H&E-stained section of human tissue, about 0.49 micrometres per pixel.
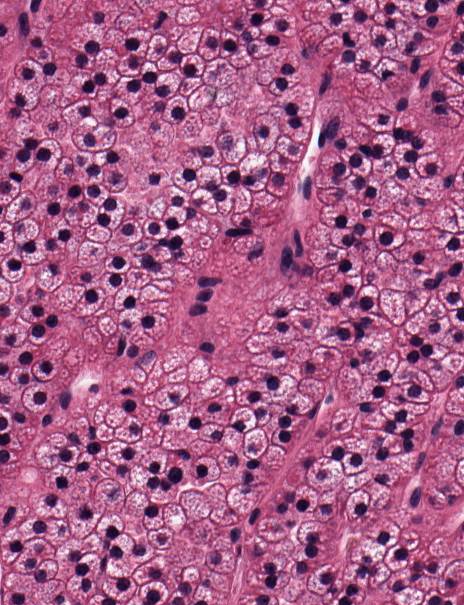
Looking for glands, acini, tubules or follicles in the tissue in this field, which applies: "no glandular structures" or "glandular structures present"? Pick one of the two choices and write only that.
No glandular structures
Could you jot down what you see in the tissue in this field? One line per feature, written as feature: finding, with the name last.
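Cytoplasm: pale, finely vacuolated, foamy and bubbly, I'd say.
Cell shape: polygonal, borders sharply outlined.
Nucleus: one per cell, small, round, dark, mostly central.
Strands between cords: elongated dark endothelial nuclei, centre and upper right.
Name: adrenal gland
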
